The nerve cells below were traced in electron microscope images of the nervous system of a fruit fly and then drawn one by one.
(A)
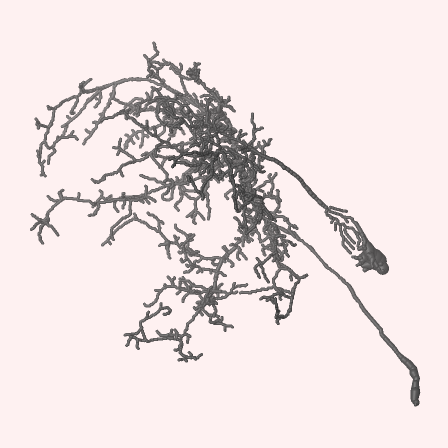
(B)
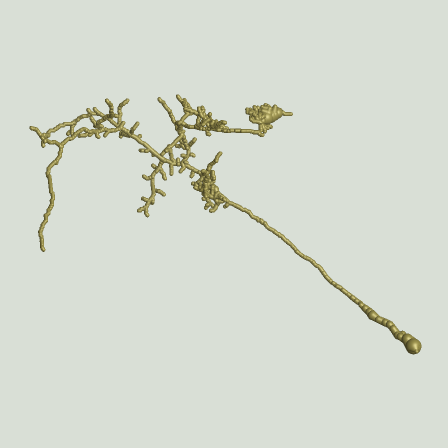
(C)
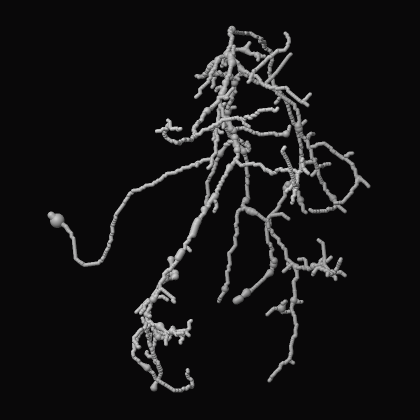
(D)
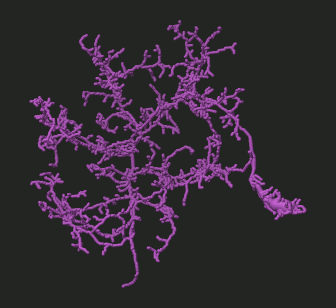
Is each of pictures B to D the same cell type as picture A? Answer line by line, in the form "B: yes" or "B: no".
B: yes
C: no
D: yes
